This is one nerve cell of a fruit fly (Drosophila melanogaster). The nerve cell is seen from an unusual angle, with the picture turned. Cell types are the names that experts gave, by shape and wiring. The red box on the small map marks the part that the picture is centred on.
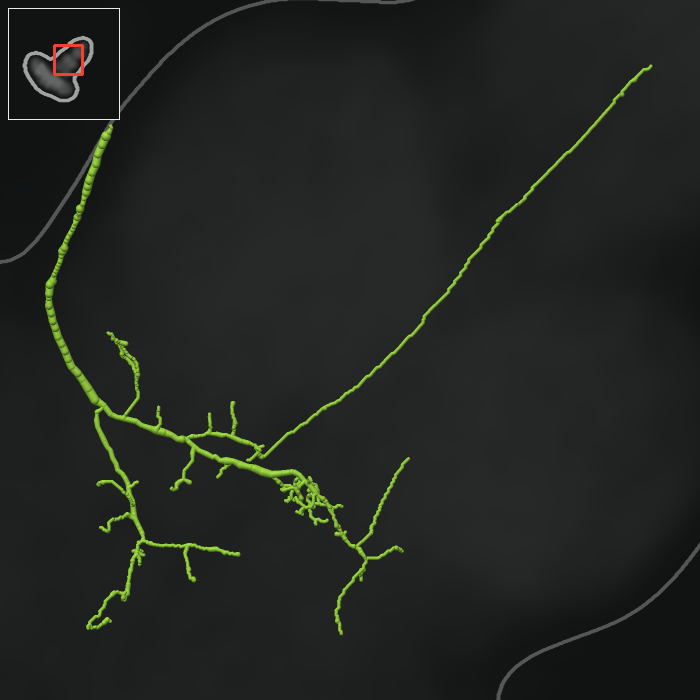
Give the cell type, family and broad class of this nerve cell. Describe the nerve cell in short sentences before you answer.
As drawn here it is about as wide as it is tall. The cell type is SNta10. Its family is called class mechanosensory tactile. It is a sensory neuron entering the nerve cord.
